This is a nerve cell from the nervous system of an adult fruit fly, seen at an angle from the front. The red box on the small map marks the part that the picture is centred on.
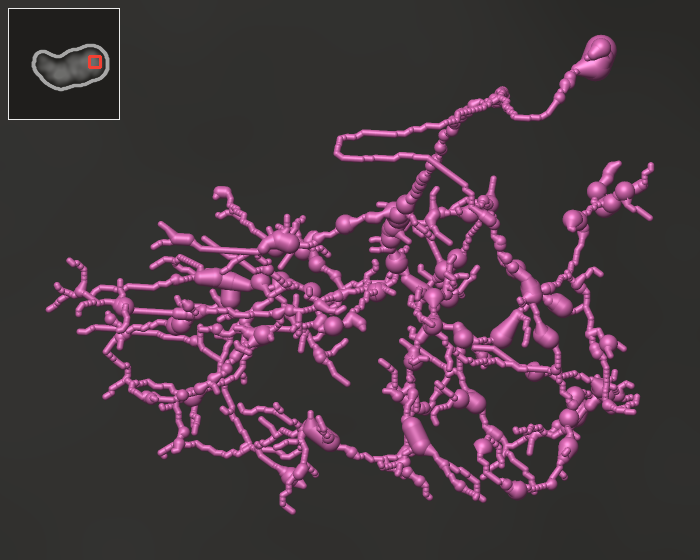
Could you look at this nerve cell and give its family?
hemilineage VLPl&d1_dorsal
